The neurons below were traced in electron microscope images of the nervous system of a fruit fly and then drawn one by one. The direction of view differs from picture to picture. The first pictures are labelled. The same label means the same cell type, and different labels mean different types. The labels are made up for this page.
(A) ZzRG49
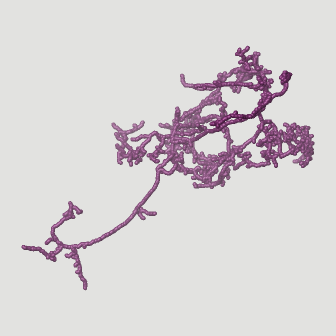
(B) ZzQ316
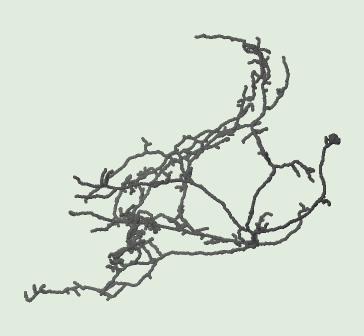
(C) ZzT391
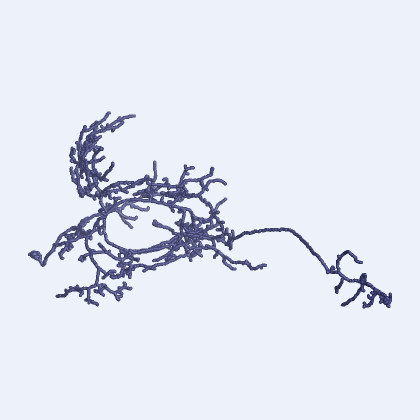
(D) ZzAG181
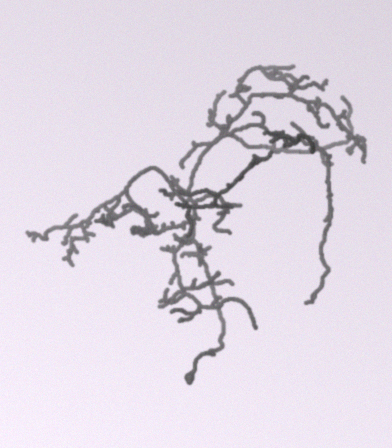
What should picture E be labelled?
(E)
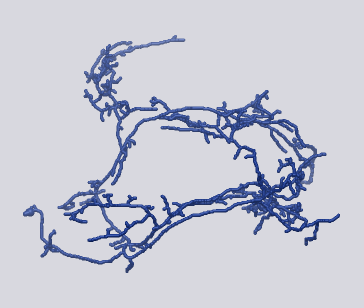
ZzQ316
